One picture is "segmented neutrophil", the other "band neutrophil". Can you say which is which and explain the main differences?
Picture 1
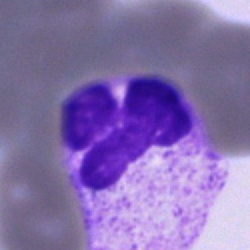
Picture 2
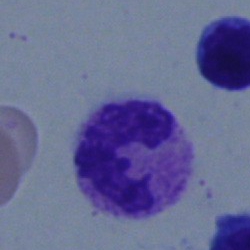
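Let me see: the segmented neutrophil is in picture 1, and the band neutrophil is in picture 2. The outlines differ to begin with: the segmented neutrophil's is irregular rather than round, while the band neutrophil's is roughly round. In picture 2 the nucleus is deeply indented into a curved, C-like shape, and the indentation opens toward the right side of the cell.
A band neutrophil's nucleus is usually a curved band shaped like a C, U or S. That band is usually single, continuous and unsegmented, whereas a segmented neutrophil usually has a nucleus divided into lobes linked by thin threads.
The chromatin is dark purple in both cells; in picture 1 it is dense, and in picture 2 it is coarsely clumped.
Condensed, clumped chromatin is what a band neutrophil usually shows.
Neither nucleus has visible nucleoli. Behind and around the segmented neutrophil lie large grey out-of-focus shapes.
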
